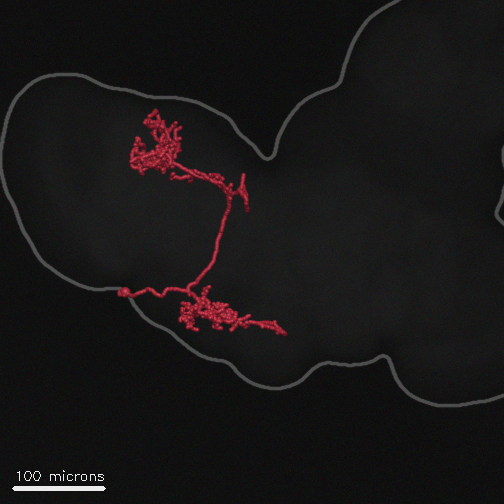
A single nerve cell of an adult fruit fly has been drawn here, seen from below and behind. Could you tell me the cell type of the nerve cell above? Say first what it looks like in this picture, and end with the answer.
Its cell body lies on the left of the picture. By the scale bar it is about 250 microns tall in this view. It is a central-brain intrinsic neuron. The cell type is SLP236.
